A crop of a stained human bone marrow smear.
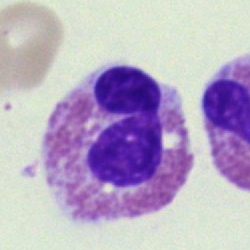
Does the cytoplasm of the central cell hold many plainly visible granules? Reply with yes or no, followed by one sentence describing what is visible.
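Yes. The cytoplasm is packed with coarse pink-red granules.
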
